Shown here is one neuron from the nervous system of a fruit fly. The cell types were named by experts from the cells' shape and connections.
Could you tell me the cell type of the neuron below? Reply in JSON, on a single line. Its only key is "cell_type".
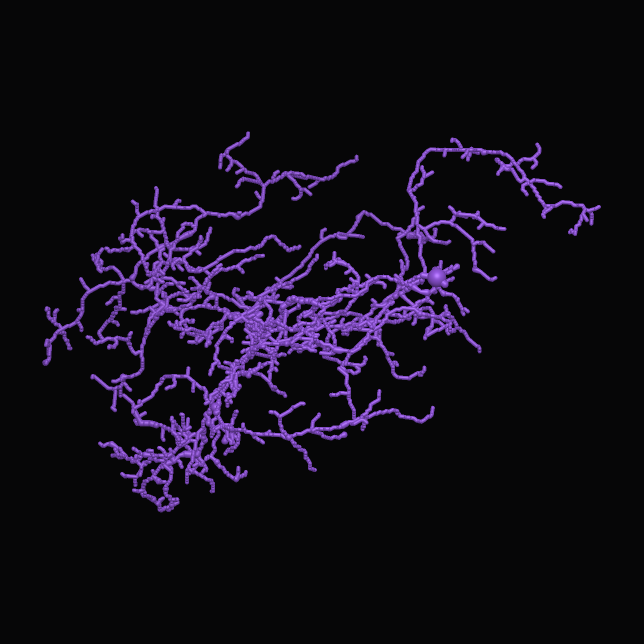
{"cell_type": "AVLP347"}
